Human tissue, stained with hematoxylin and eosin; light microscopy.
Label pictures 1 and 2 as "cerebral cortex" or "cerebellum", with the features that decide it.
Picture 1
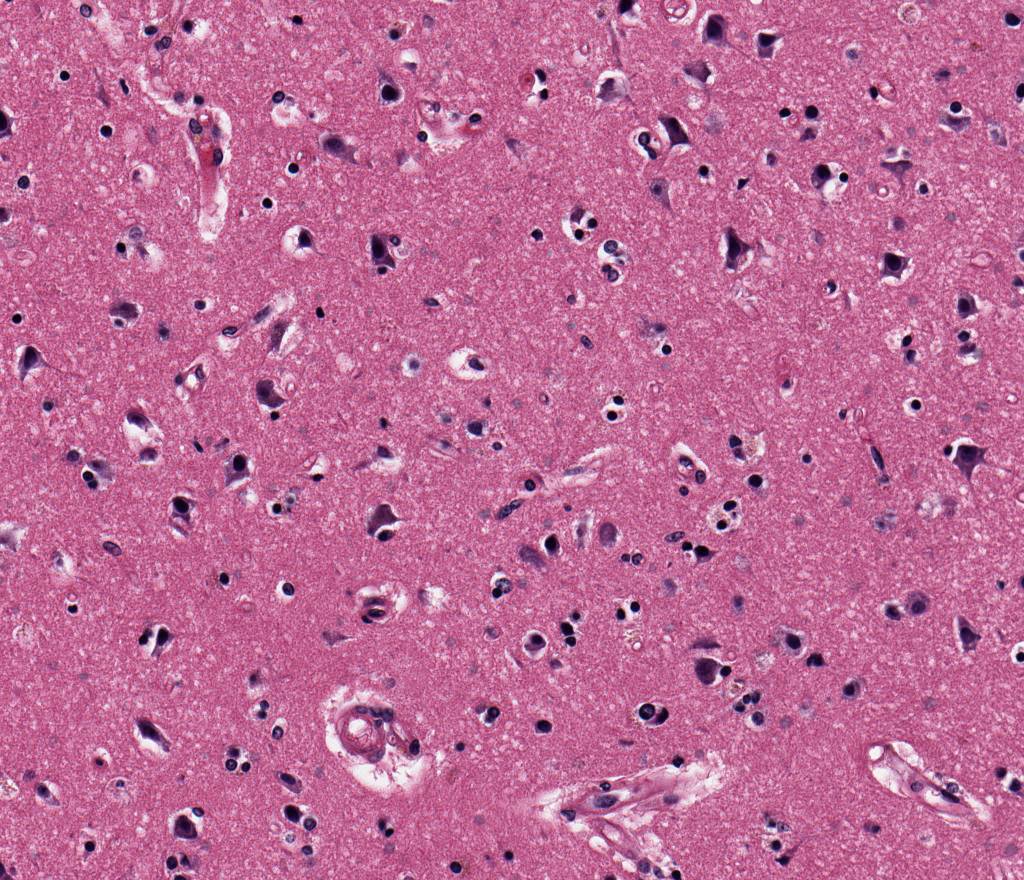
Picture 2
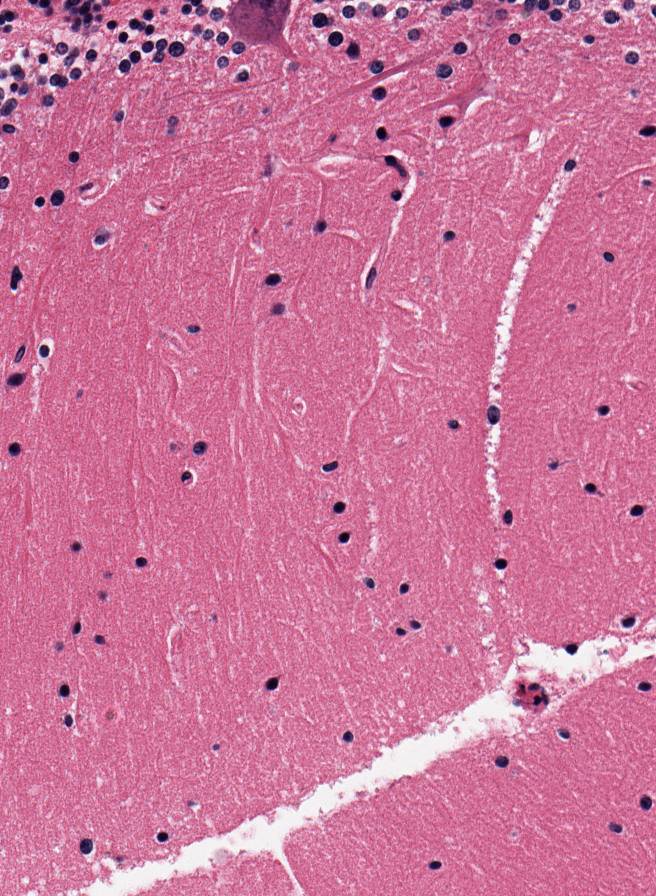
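Cerebral cortex is picture 1, and picture 2 is cerebellum. In the cortex, scattered neurons have dark, angular, triangular cell bodies, often with small dark round nuclei in twos or threes tucked right beside them. The glial nuclei are small and round with dense dark chromatin and little visible cytoplasm. Small vessels cut lengthwise lie near the bottom edge and at the upper left. Picture 2 is mostly pale pink, finely fibrillar tissue with sparse small round dark nuclei, several in a clear halo, and faint fine fibres and slender clefts running mostly vertically through the upper and middle parts. One large neuron with purple cytoplasm sits at the top edge near the centre, beside the crowded nuclei.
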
